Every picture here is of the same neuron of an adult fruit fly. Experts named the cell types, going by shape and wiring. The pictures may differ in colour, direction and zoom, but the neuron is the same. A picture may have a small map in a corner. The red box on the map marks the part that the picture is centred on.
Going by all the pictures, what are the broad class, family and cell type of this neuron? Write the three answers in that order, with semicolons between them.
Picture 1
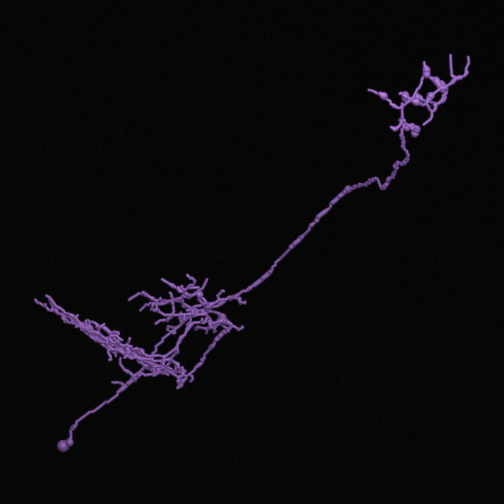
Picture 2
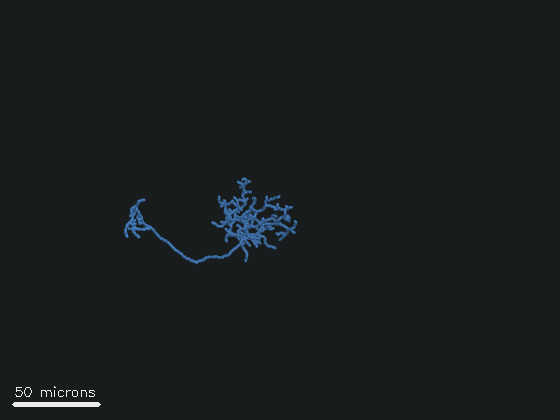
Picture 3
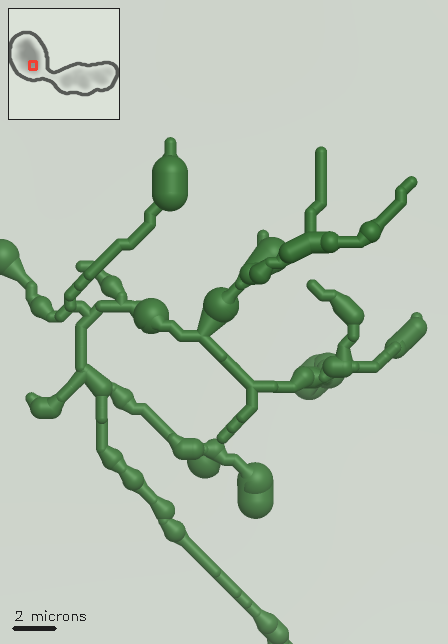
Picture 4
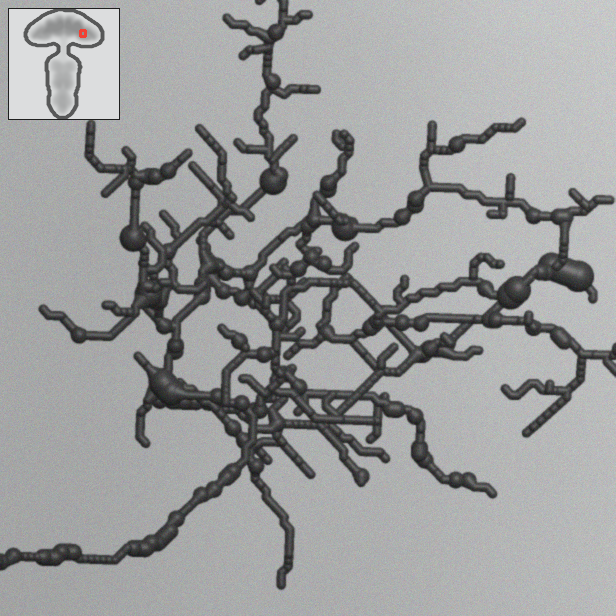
optic-lobe intrinsic neuron; Tm; Tm36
